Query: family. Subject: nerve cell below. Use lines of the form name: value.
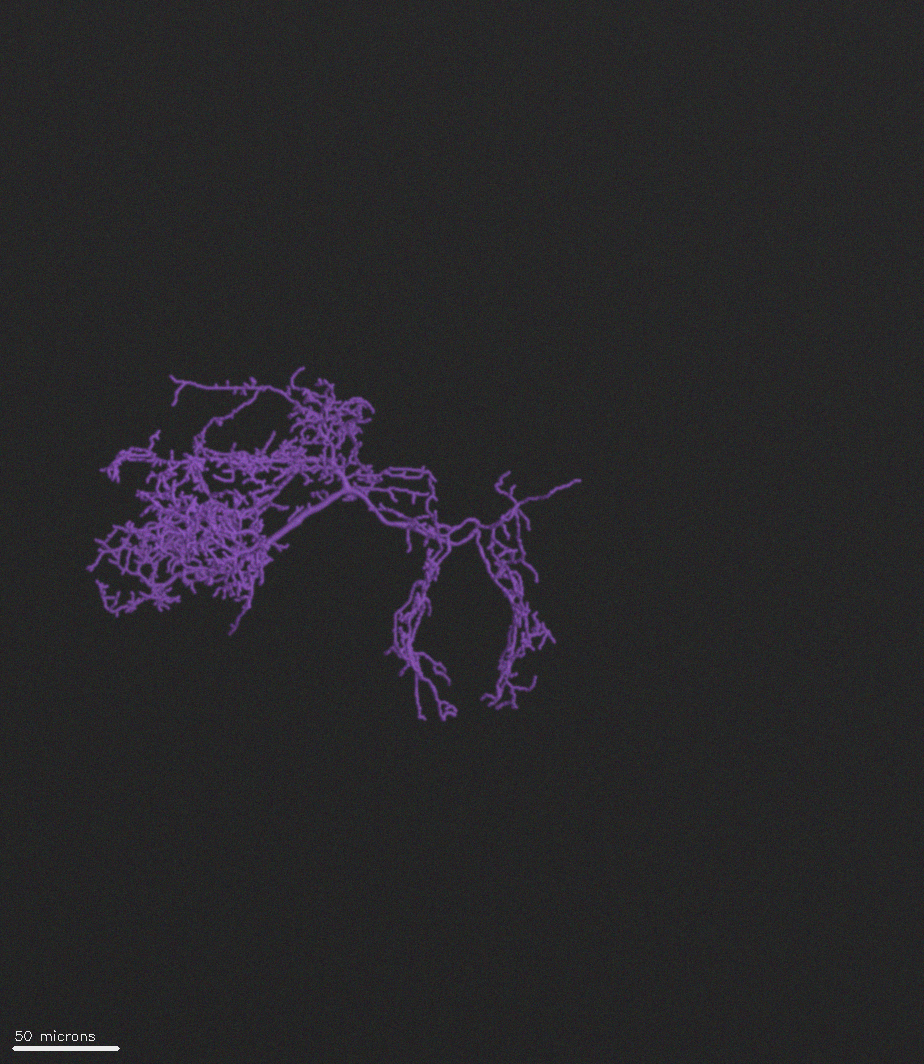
family: hemilineage VLPp2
